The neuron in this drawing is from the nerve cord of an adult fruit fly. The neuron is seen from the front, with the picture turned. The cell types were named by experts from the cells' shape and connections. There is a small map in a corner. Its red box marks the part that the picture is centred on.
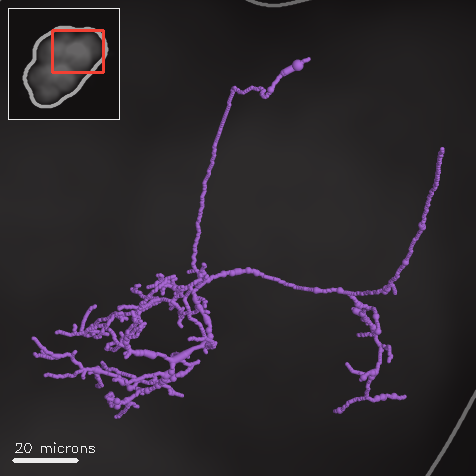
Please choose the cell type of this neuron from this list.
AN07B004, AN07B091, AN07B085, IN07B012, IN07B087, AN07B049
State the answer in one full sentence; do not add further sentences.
This neuron belongs to the cell type AN07B049.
